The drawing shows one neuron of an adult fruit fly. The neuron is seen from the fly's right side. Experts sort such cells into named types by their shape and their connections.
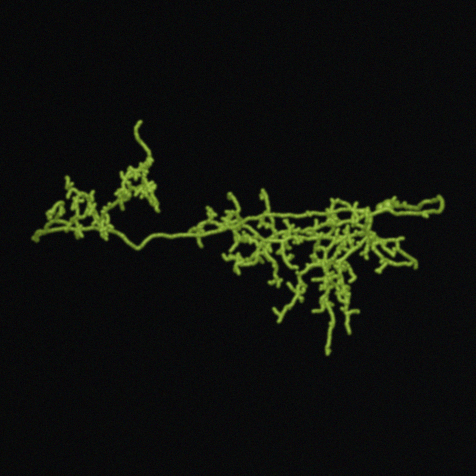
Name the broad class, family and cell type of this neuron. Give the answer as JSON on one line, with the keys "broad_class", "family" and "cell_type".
{"broad_class": "optic-lobe intrinsic neuron", "family": "Tm", "cell_type": "Tm37"}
